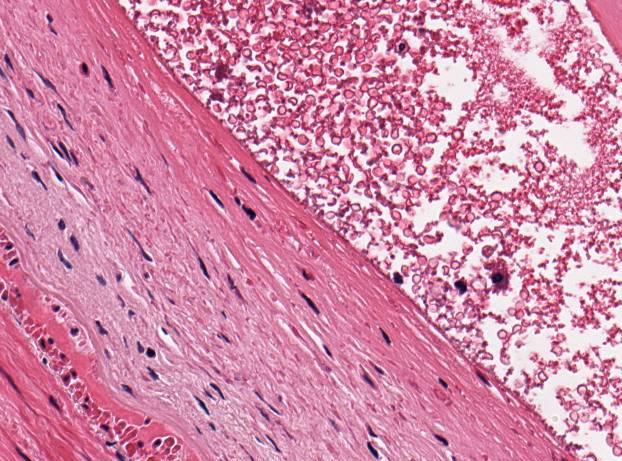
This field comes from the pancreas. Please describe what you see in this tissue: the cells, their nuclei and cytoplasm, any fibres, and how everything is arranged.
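I see a diagonal boundary splitting the field: a dense pink fibrous wall at lower left, a blood-filled space at upper right. The wall's fibres run parallel to it, upper left to lower right. Its nuclei look dark, slender and spindle-shaped. Then, lower left corner: a narrow strip of red blood cells between bands of pink tissue.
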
